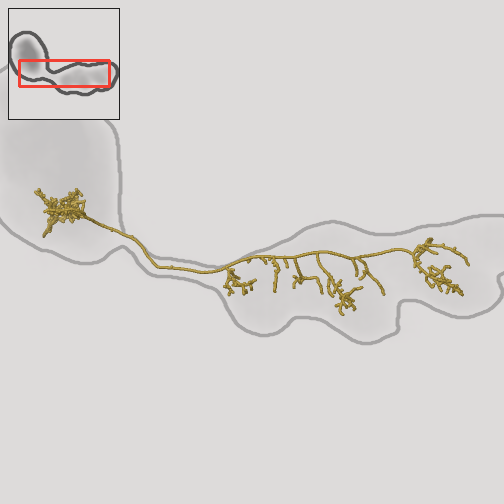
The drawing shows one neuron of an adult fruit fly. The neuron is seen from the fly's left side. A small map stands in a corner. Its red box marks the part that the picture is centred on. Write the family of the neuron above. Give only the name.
DNge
